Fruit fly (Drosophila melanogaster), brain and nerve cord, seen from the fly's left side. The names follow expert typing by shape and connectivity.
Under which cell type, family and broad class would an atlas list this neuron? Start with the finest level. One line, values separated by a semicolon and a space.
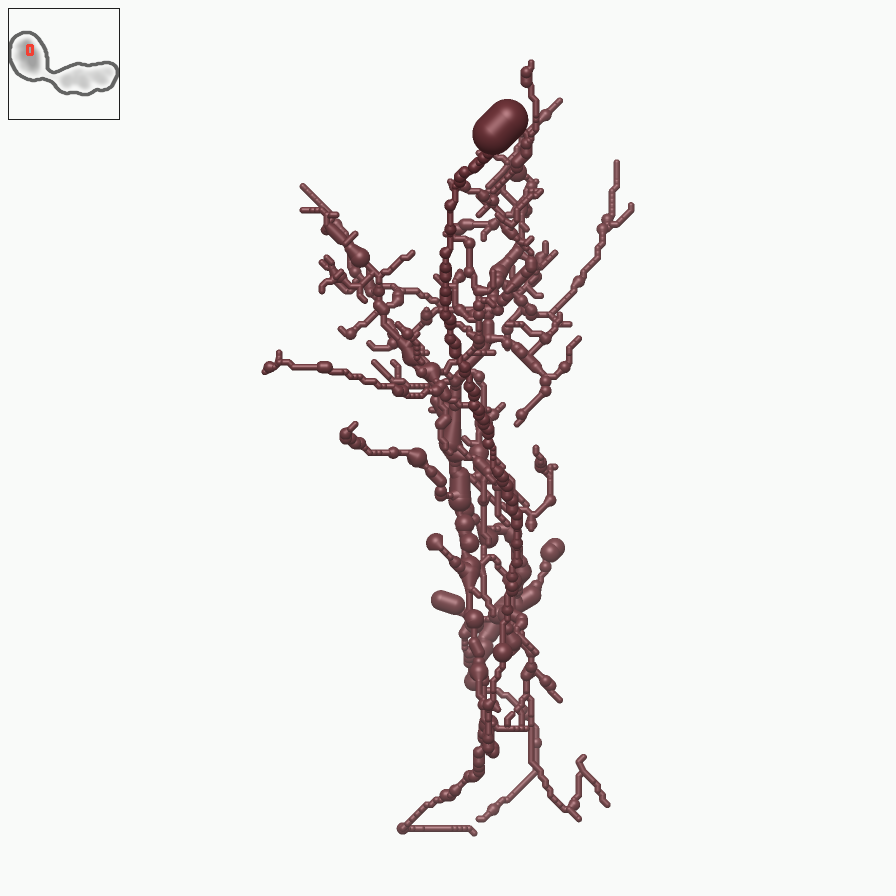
LHPV3a3_b; hemilineage VPNp1_medial; central-brain intrinsic neuron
